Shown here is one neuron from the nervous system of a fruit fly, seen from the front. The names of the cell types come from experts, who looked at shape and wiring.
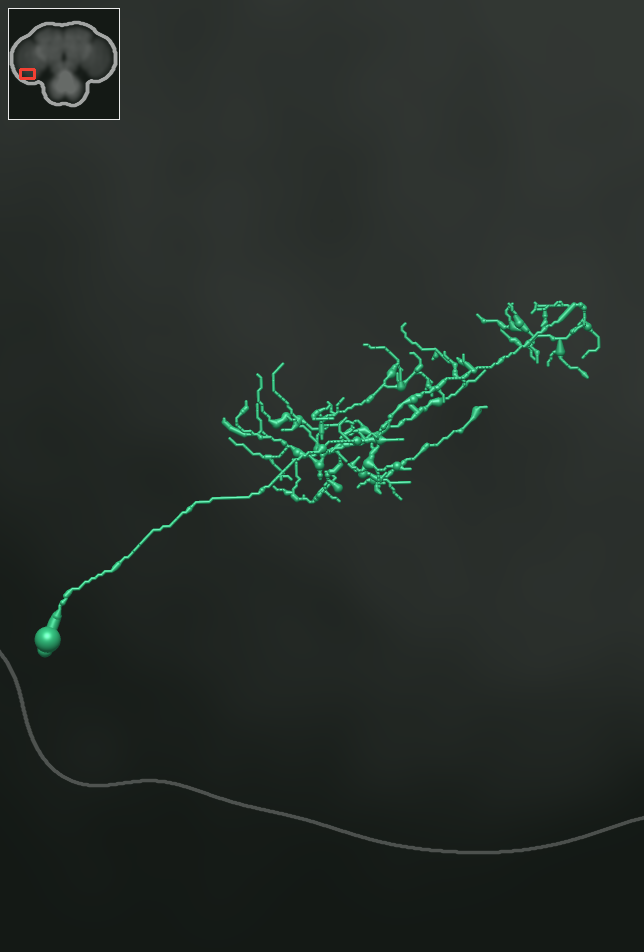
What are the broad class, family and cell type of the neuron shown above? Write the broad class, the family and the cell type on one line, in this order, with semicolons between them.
optic-lobe intrinsic neuron; Mi; Mi10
